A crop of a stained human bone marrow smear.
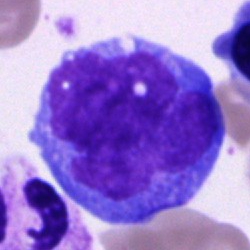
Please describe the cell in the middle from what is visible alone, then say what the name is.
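First, the outline is roughly round with a smooth edge. Second, the nucleus is large and fills most of the cell. Third, the blue cytoplasm forms a rim that is widest along the bottom. Fourth, two small bright white dots sit on the upper part of the nucleus. The cell is a monocyte.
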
